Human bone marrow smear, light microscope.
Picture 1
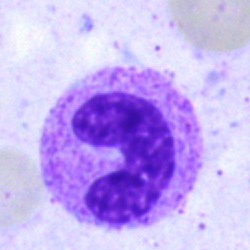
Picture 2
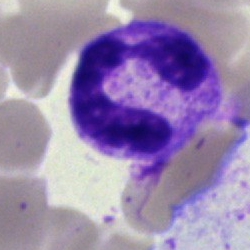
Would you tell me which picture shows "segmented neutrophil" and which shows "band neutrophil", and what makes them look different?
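Picture 1 shows a band neutrophil, and picture 2 shows a segmented neutrophil. In picture 1 the nucleus is bent into a C shape whose opening faces left.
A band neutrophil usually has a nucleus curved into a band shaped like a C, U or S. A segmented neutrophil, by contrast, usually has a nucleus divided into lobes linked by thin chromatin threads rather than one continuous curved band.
The chromatin in picture 1 is dark purple and condensed, with a few small paler patches.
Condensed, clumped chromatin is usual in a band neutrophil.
The cell in picture 2 has a round outline and dense, dark purple chromatin. The two share some features: neither nucleus shows nucleoli, and neither cytoplasm shows vacuoles. In picture 1, pale red cells lie at the edges of the picture without touching the cell, whereas in picture 2 a red cell lies against the cell's lower right edge.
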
